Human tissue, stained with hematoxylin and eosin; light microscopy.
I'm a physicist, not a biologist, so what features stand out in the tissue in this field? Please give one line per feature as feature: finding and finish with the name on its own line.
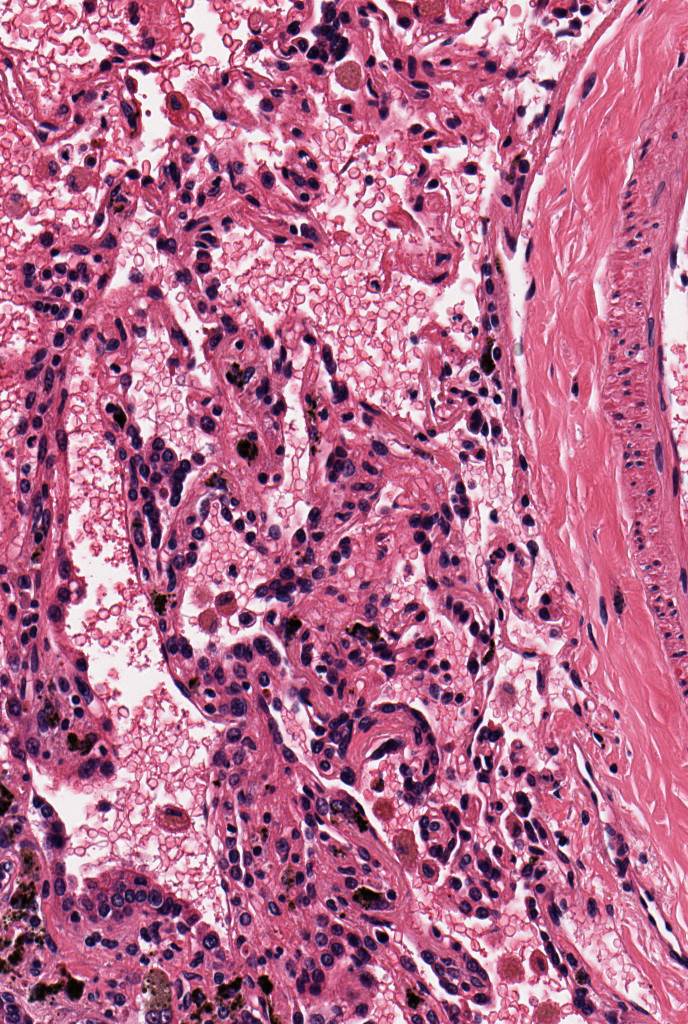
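Partitions: thin, branching and cellular, forming a meshwork over the left two-thirds
Spaces: irregular and open, holding red blood cells
Free cells: large and round, with brownish granular cytoplasm, scattered among the red blood cells
Right edge: thick band of dense pink fibrous tissue, running top to bottom
Within the band: narrow vertical strip of cells with small elongated nuclei, in its right part
Name: lung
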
